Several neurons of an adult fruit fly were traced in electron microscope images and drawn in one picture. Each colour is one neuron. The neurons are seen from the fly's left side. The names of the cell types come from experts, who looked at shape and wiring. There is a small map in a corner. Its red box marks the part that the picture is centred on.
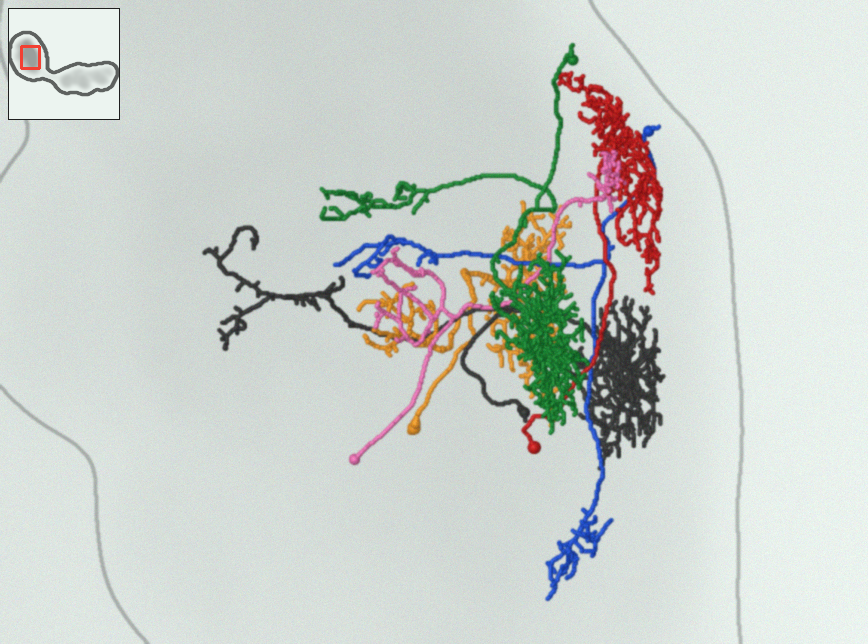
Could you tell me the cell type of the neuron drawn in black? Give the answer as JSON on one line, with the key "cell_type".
{"cell_type": "LC31a"}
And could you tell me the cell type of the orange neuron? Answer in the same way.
{"cell_type": "LC4"}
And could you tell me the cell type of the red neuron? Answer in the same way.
{"cell_type": "Li25"}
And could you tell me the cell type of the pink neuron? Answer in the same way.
{"cell_type": "LC12"}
